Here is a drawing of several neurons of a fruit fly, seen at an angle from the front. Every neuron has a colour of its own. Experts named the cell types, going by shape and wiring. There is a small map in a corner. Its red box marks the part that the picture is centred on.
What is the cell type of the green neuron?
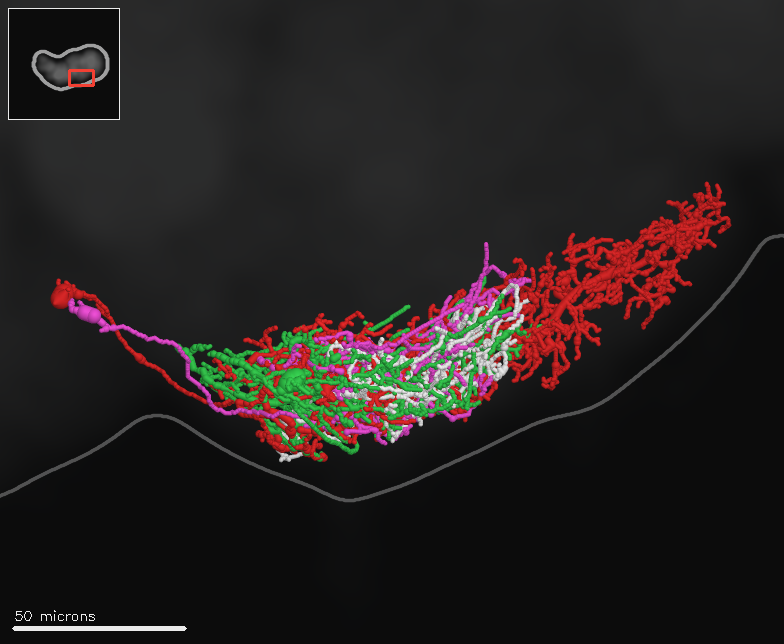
GNG169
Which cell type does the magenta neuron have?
GNG393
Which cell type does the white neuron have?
GNG471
